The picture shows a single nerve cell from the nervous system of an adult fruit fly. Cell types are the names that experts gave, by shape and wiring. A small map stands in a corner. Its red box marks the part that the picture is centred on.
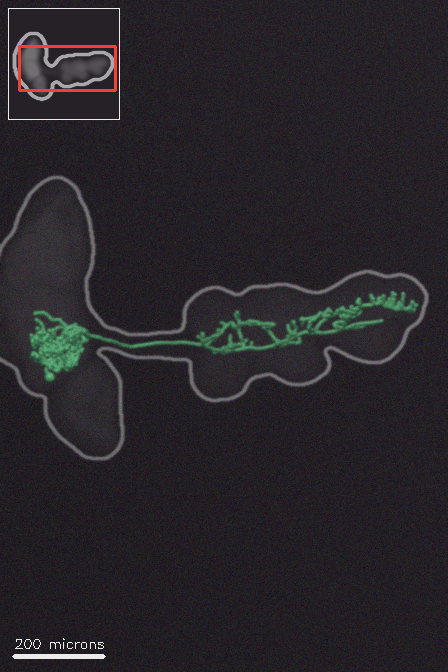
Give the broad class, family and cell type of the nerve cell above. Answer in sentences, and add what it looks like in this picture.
Its broad class is descending neuron. The family is DNg. Its cell type is DNg102. It runs through the neck, between the brain and the nerve cord. The cell body can be seen on the left of the picture. By the scale bar it is about 850 microns wide in this view.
